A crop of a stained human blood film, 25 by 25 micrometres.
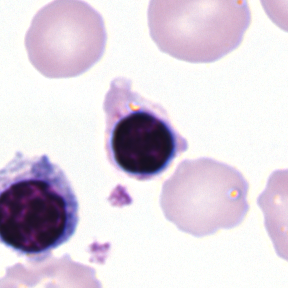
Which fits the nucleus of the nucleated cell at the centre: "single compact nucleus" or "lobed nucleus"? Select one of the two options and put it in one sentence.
In this cell, the nucleus forms one compact round, oval or kidney-shaped piece.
